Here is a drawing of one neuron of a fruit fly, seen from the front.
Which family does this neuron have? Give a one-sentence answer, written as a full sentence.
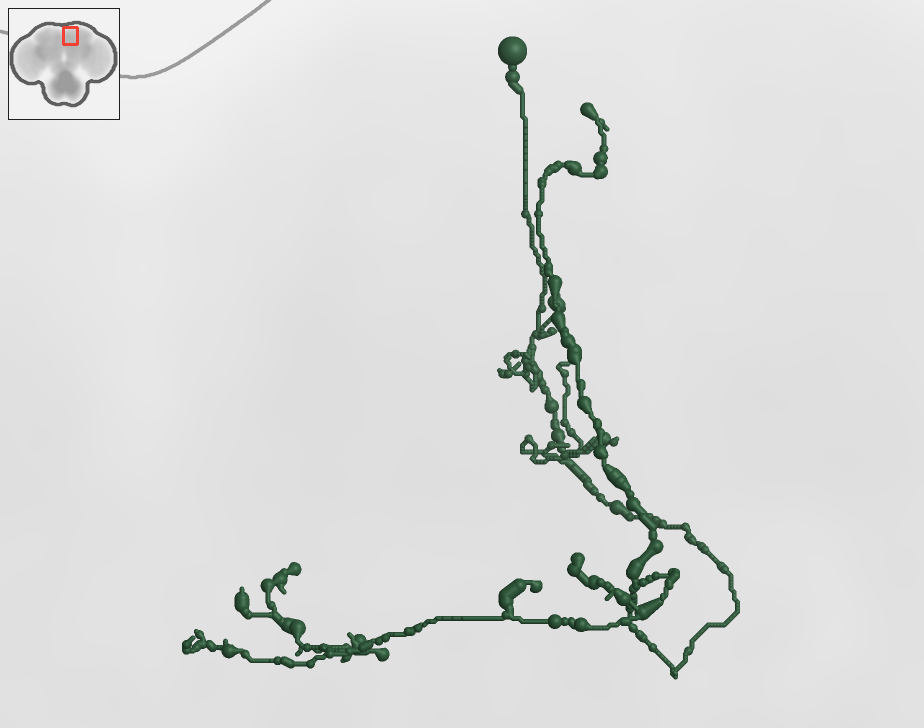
The family that includes this neuron is class Kenyon Cell.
